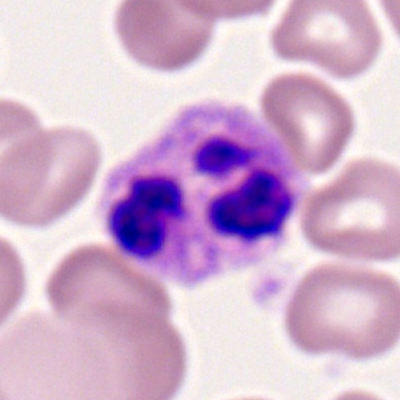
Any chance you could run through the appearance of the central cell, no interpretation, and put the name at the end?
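Roughly round in outline with a slightly irregular edge, the central cell has a nucleus divided into three separate lobes, none of them showing a nucleolus. Fine, faint lilac granules lie in the cytoplasm. This is a segmented neutrophil.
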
